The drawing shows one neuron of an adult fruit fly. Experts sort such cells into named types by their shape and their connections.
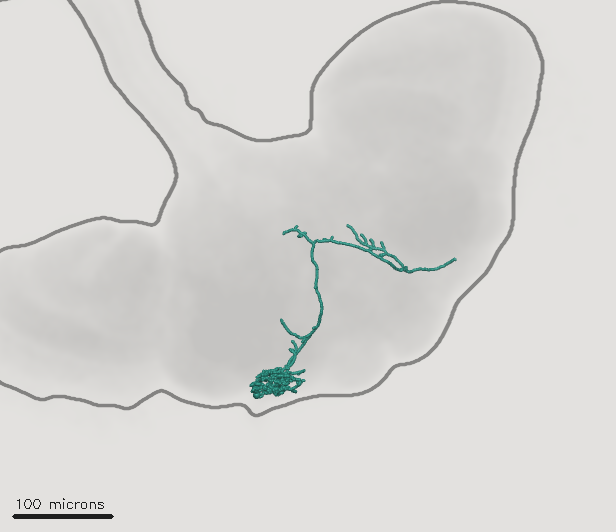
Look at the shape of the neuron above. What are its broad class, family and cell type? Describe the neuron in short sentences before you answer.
It lies in the brain. The cell body can be seen at the bottom of the picture. By the scale bar it is about 200 microns wide in this view. This is a central-brain intrinsic neuron. Its family is hemilineage AOTUv3_dorsal. Its cell type is AOTU008.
